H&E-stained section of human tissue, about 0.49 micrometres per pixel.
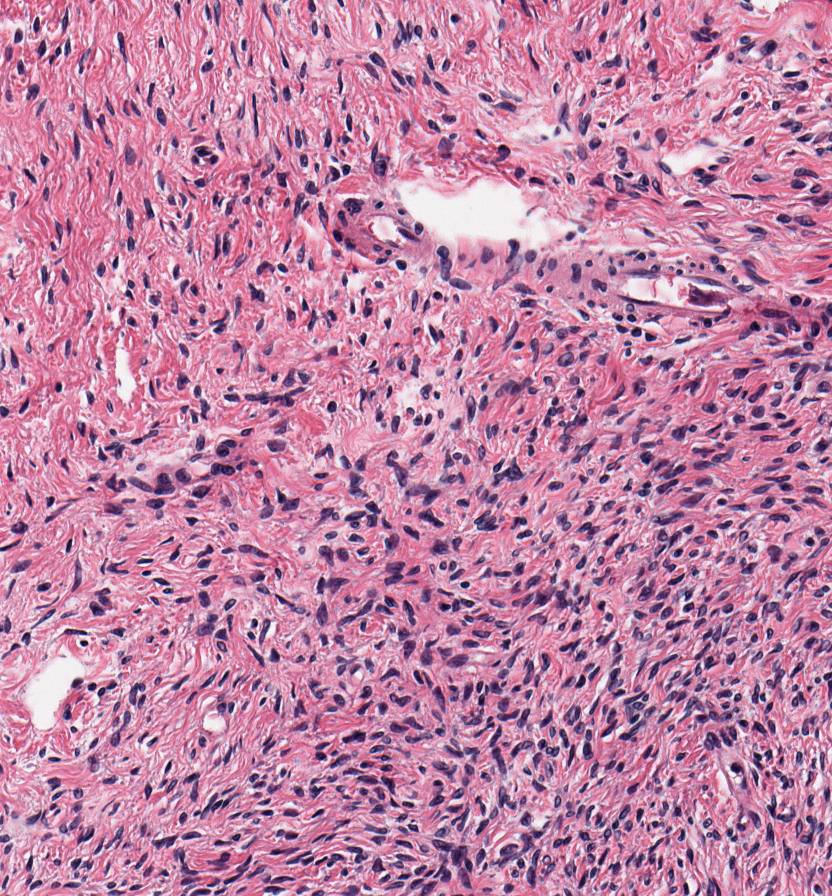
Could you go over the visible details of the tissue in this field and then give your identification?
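Cell shape: spindle-shaped cells with elongated dark nuclei make up most of the cells across the field. Cytoplasm: scant, with poorly defined borders. Arrangement: short bundles pointing in varying directions rather than in one consistent direction. Vessels: a few small thin-walled ones with open lumens, the largest near the top centre. This tissue is ovary.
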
